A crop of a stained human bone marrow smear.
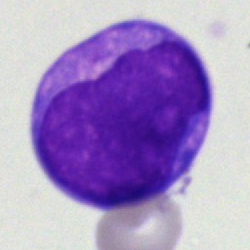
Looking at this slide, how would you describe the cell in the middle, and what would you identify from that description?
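The nucleus fills most of the cell. Its upper edge, where it meets the cytoplasm, is wavy rather than straight. The chromatin is dark purple and fairly even, with only faint paler mottling. The cytoplasm forms a narrow rim, widest at the upper left. This is a blast.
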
